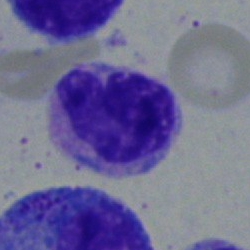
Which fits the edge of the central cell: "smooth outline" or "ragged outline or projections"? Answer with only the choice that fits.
Smooth outline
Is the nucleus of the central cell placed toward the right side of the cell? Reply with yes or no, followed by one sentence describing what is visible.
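Yes. The nucleus fills most of the cell and sits toward the upper right.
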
